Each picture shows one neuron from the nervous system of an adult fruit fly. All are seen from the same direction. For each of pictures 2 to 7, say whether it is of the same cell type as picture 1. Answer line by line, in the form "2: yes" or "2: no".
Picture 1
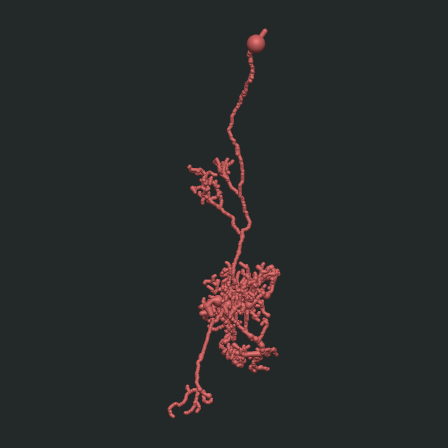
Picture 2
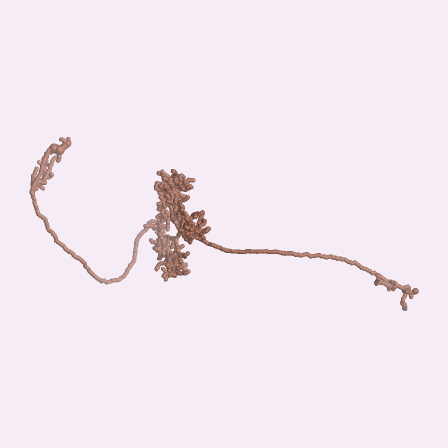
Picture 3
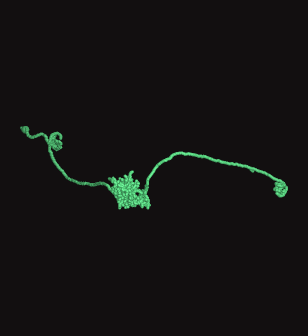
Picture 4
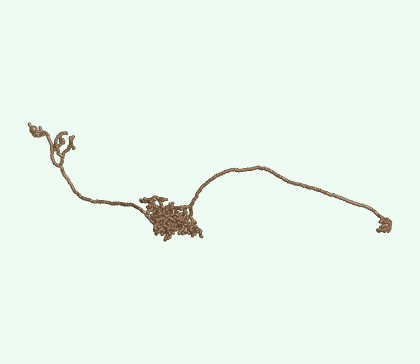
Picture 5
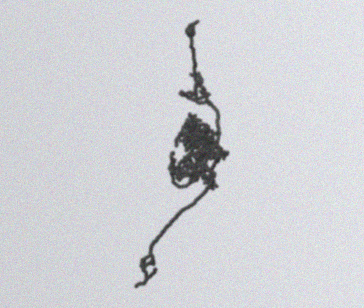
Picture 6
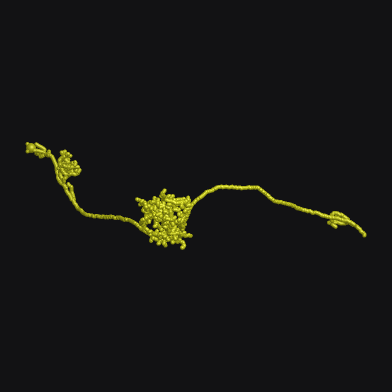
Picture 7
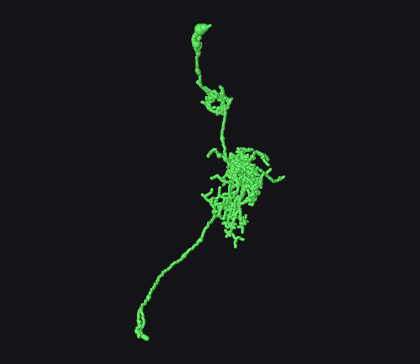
2: yes
3: no
4: no
5: yes
6: yes
7: yes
